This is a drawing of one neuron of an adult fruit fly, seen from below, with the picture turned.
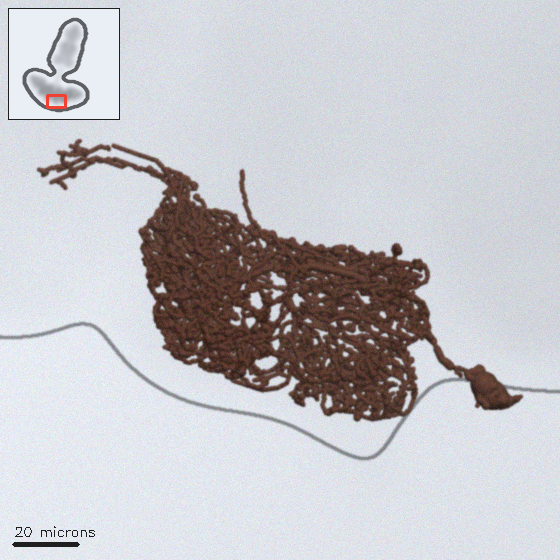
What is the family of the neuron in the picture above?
hemilineage ALl1_dorsal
